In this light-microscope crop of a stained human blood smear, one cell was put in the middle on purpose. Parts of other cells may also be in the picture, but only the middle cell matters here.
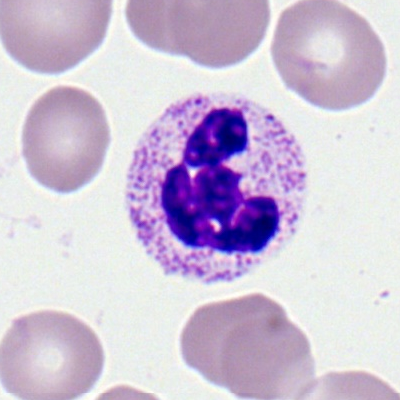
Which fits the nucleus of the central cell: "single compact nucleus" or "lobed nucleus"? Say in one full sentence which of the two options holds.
Rather than one mass, the nucleus consists of distinct lobes.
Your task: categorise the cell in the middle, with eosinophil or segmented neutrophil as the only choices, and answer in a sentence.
The cell found in the middle of this crop is a segmented neutrophil.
